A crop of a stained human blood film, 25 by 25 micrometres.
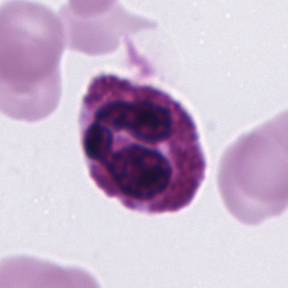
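Eosinophil, the central cell of this stained smear of peripheral blood. Start with the nucleus: its two lobes curve around a small pale area between them. Its chromatin is dark purple and coarsely clumped. Look as long as you like, and you will find no nucleoli in it. Then turn to the granules, which are reddish-purple.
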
